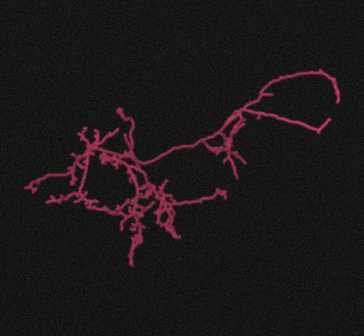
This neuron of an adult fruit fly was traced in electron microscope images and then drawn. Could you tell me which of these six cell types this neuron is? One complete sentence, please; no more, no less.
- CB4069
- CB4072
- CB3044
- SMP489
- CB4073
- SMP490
This neuron belongs to the cell type CB3044.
